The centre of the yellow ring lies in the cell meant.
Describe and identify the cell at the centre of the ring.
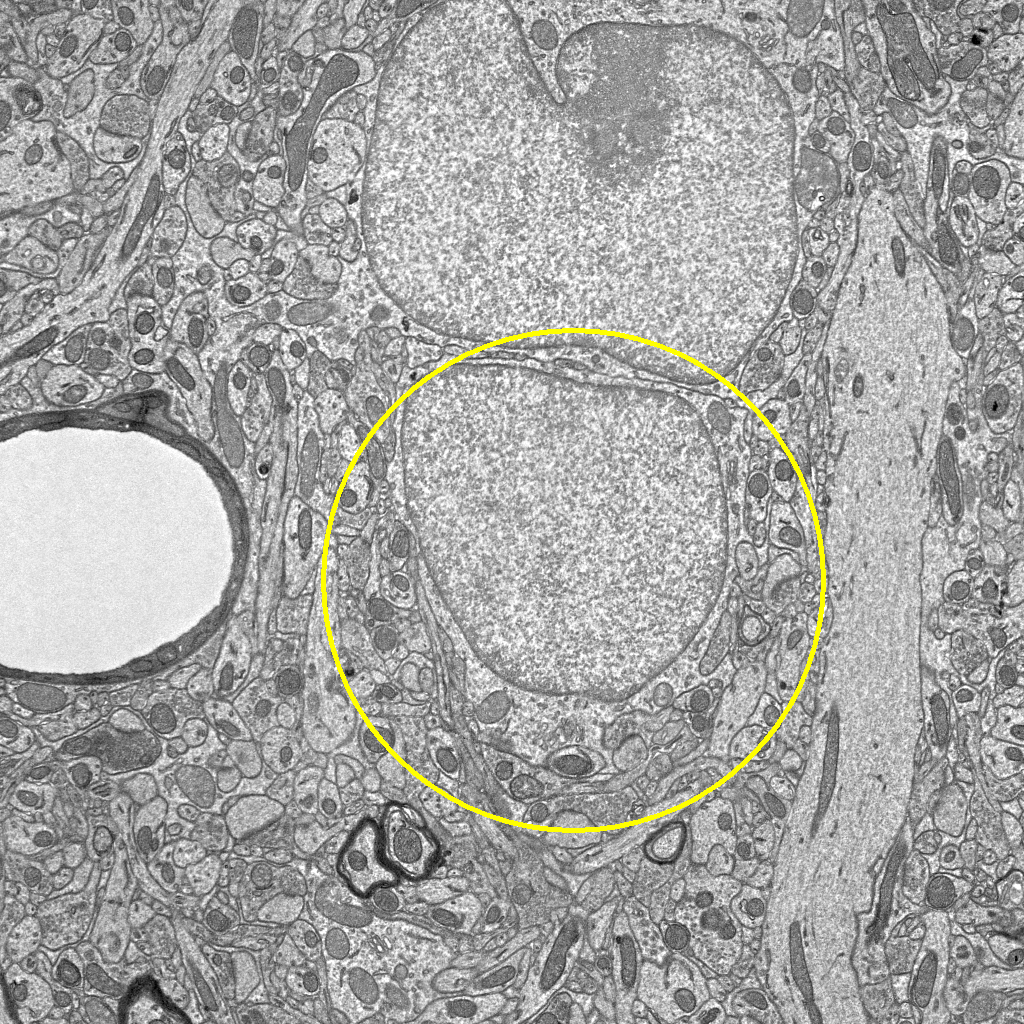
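The whole nucleus sits inside the ring, filling most of the cell body here. Its envelope runs smooth, no deep folds or indentations; no distinct nucleolus shows in this plane. Directly above, another large nucleus sits just a thin band away. It's an astrocyte.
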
